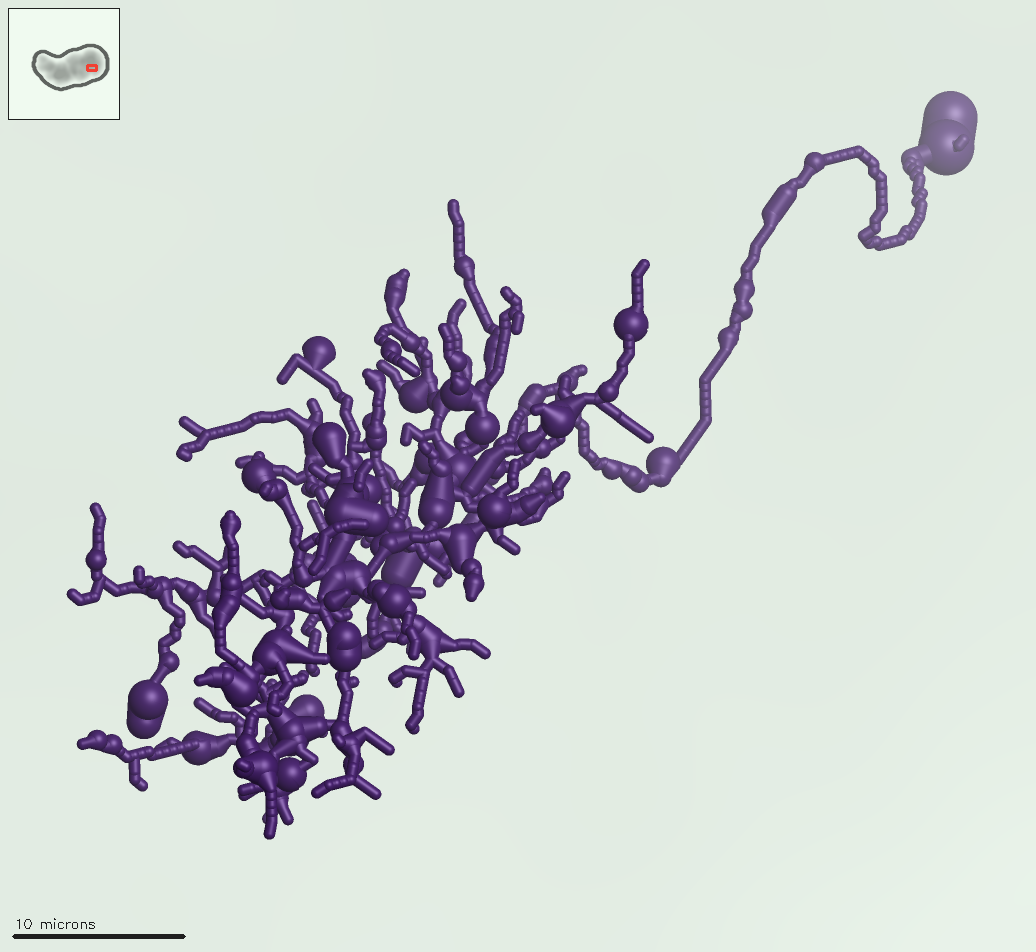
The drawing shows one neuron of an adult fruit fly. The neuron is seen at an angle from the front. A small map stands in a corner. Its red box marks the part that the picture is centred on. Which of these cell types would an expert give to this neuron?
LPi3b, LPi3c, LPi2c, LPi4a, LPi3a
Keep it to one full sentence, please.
Under cell type classification, the neuron is LPi3a.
